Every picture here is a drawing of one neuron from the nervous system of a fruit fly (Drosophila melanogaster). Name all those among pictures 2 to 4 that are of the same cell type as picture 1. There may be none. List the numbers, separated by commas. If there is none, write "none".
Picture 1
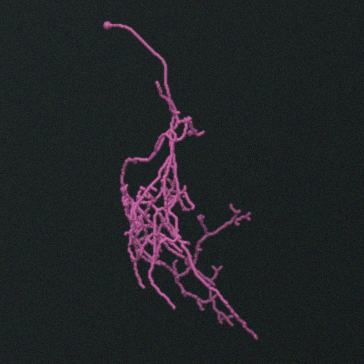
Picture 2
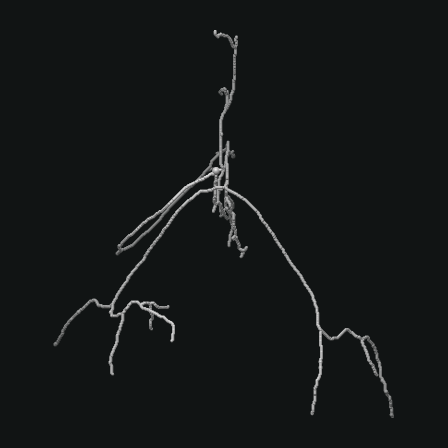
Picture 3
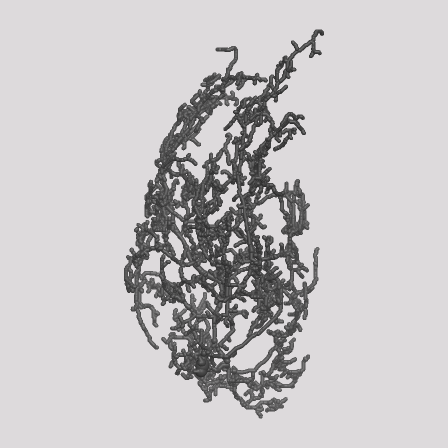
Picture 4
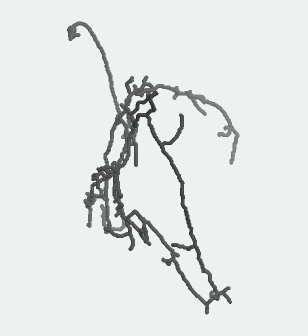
4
